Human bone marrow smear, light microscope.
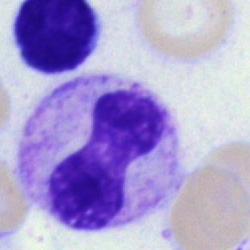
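Band neutrophil in the middle of the stained marrow smear. Nucleus of two lobes joined by a broad band, hourglass-shaped, lying diagonally from upper right to lower left. Cytoplasm pale lilac, fine lilac granules scattered throughout.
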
